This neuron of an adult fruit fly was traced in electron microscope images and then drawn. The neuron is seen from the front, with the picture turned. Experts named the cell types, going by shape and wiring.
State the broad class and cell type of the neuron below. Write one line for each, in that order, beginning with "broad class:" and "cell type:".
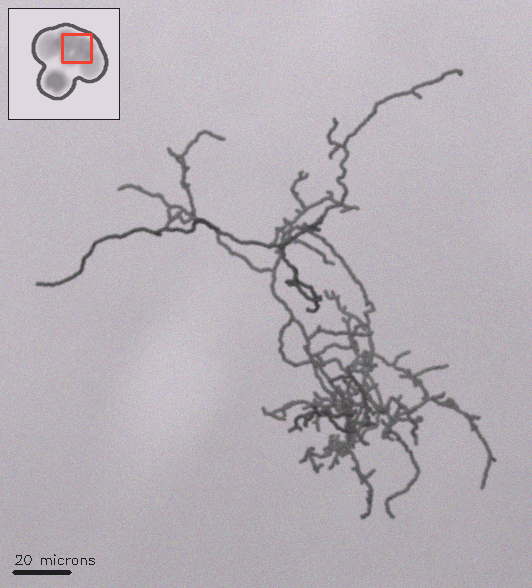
broad class: central-brain intrinsic neuron
cell type: PS240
